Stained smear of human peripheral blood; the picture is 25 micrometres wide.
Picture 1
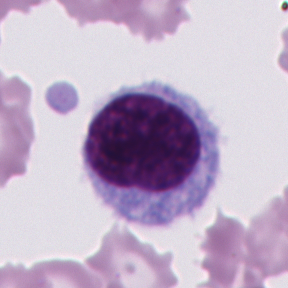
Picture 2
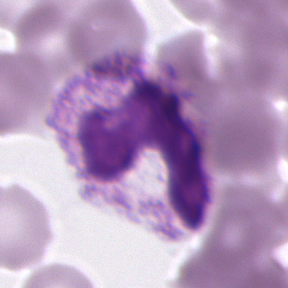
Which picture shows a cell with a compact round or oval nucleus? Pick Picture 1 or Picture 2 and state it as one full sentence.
There is a cell with one compact round or oval nucleus in picture 1.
